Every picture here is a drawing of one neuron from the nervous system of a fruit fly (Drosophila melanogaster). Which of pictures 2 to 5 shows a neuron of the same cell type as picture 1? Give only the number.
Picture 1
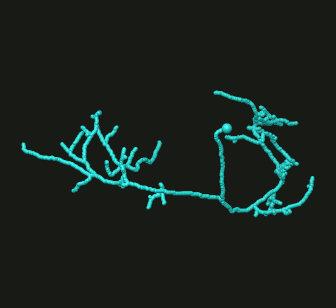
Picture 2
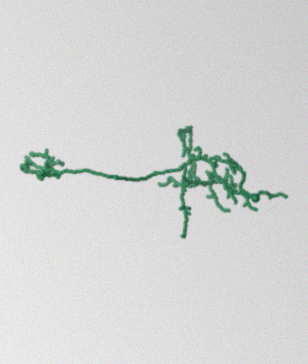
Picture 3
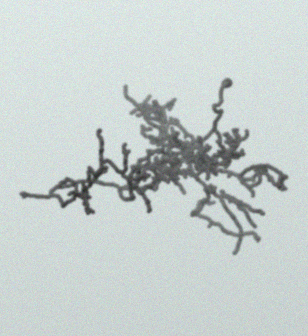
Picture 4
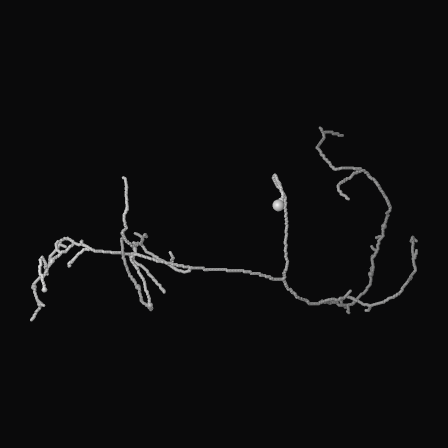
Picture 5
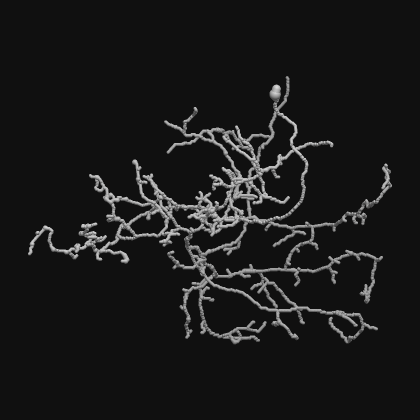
4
